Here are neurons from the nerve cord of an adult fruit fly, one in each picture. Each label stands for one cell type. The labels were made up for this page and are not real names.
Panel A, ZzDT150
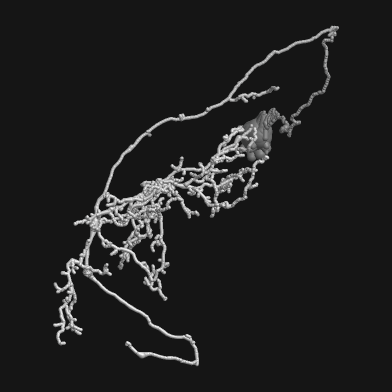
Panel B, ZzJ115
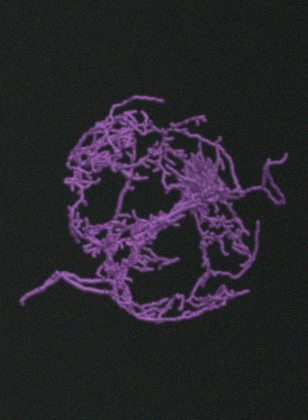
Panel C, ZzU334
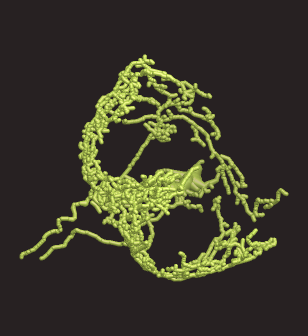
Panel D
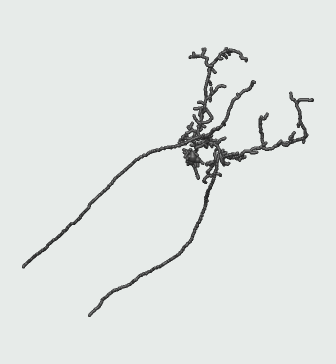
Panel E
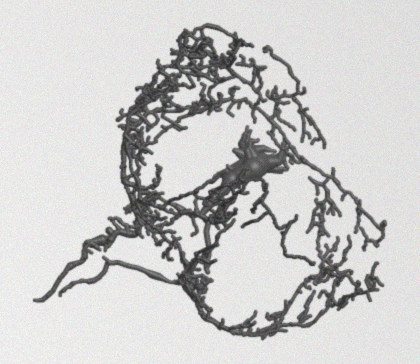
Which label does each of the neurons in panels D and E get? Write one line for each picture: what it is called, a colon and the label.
D: ZzDT150
E: ZzU334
